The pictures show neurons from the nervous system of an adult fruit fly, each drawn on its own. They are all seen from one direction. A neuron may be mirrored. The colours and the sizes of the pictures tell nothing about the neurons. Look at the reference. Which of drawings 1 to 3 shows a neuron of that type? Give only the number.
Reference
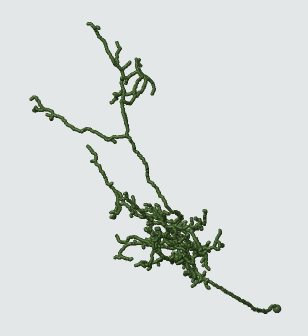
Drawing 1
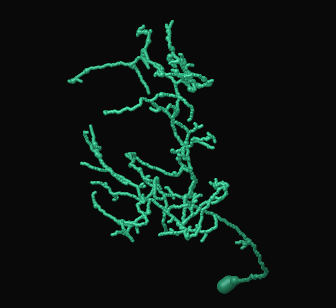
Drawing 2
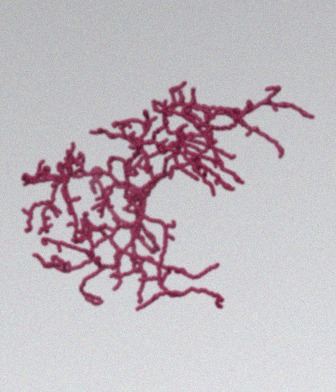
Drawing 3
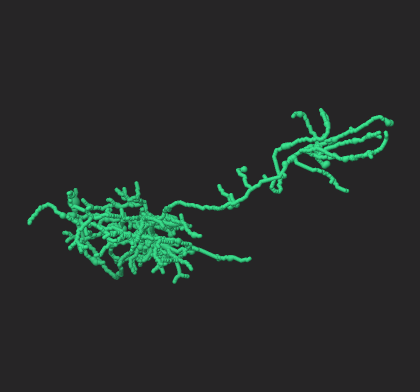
3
